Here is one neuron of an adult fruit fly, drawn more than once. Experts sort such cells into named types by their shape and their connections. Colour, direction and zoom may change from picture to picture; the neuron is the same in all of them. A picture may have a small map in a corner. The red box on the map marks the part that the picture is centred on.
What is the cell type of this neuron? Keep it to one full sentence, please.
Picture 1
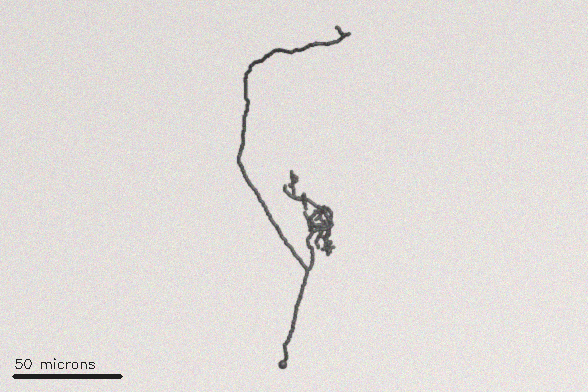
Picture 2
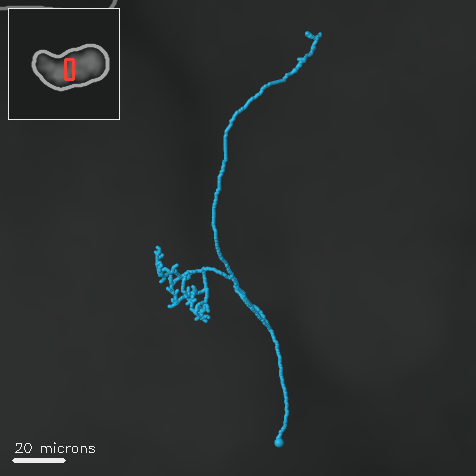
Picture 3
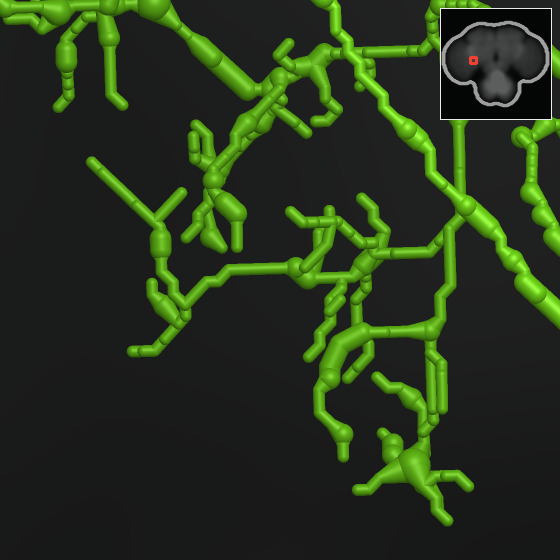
The neuron is categorized under cell type LC30.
